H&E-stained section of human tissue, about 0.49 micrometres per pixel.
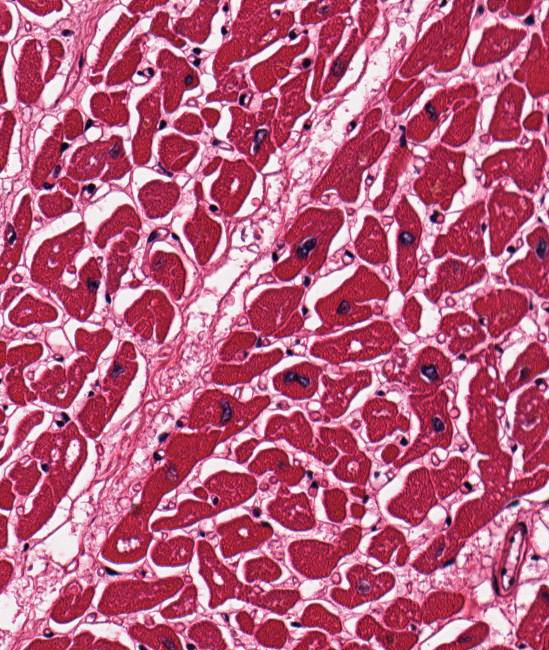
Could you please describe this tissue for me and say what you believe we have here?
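Fibre nuclei, where seen, central in the fibre profile. Several central nuclei within a small pale clear zone in the fibre cytoplasm. Fibre cytoplasm deep, dense red with eosin. Small dark nuclei in the narrow spaces between fibres. Tissue: left ventricle of the heart.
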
